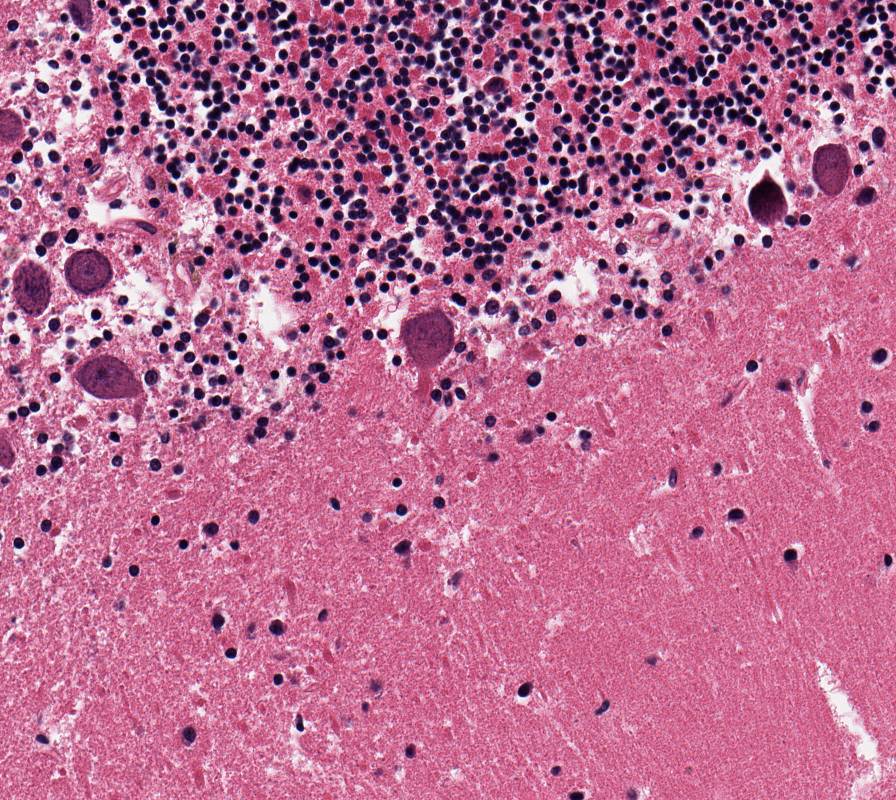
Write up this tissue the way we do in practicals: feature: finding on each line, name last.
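Upper layer: densely cellular, small dark nuclei
Upper nuclei: small, round, dark; little cytoplasm visible
Between them: small pink cell-free islands
Lower layer: pale pink, fibrillar, sparse nuclei
Lower nuclei: small, dark, scattered singly
Name: cerebellum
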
